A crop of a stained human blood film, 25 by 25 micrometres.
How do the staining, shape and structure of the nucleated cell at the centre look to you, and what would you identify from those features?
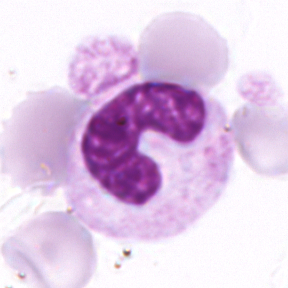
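Notice first that the nucleus is one curved, C-shaped mass, its hollow opening toward the right. It sits off-centre, toward the upper left of the cell. Around it the cytoplasm is plentiful and pale pinkish-lilac, scattered with fine pink-violet granules. This is a band neutrophil.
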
